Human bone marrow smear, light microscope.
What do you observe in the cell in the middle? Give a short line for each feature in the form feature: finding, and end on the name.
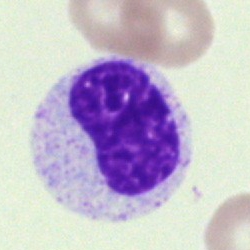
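Nucleus: indented, notch on its left side
Chromatin: dark purple and clumped, with small paler gaps
Cytoplasm: widest rim on the left side and bottom
Granules: fine, pinkish-purple, scattered through the cytoplasm
Identity: metamyelocyte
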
